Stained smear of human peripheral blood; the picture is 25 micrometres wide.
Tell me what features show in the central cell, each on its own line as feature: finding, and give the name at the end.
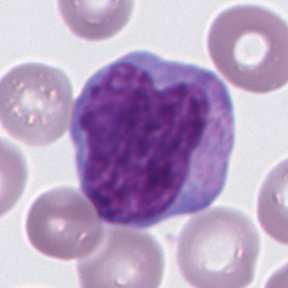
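Nucleus: irregular, notched and indented along upper edge
Nucleoli: none distinct
Cytoplasm colour: pale greyish blue
Granules: no coarse granules in cytoplasm
Name: atypical promyelocyte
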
